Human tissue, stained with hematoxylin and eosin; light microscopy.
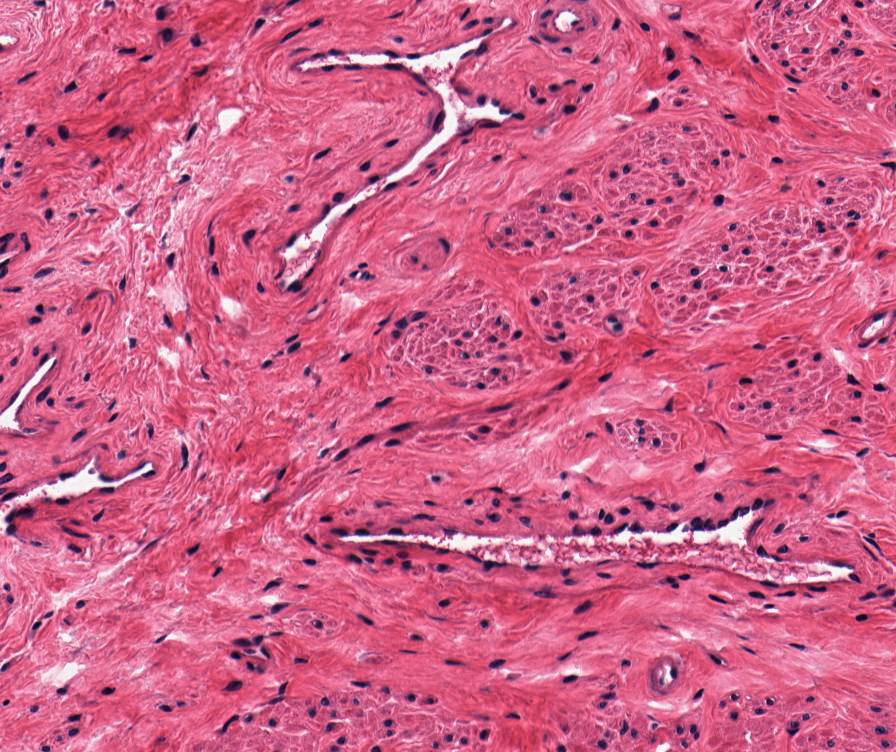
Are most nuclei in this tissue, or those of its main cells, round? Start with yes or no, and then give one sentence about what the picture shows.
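No. Elsewhere the spindle cells run lengthwise and have elongated, blunt-ended dark nuclei.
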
